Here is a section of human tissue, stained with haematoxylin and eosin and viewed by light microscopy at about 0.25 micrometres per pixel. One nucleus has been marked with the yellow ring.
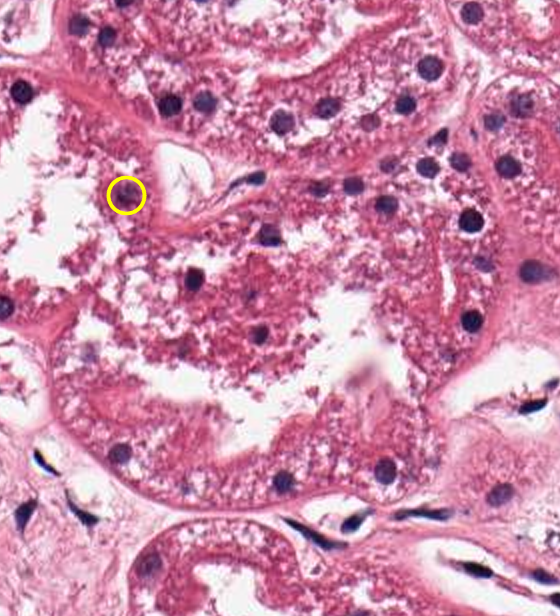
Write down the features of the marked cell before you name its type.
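The nucleus is a dark, smudgy spot with a blurred, irregular edge rather than a crisp round outline. The nucleus is surrounded by pink-red cytoplasm that is coarsely granular and frayed, with pale gaps among the granules. No sharp outline separates this cell's cytoplasm from its neighbours. The cell lies at the outer edge of a tubule, next to a pale, clear space that holds a few thin strands. Type of cell: proximal tubule cell.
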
